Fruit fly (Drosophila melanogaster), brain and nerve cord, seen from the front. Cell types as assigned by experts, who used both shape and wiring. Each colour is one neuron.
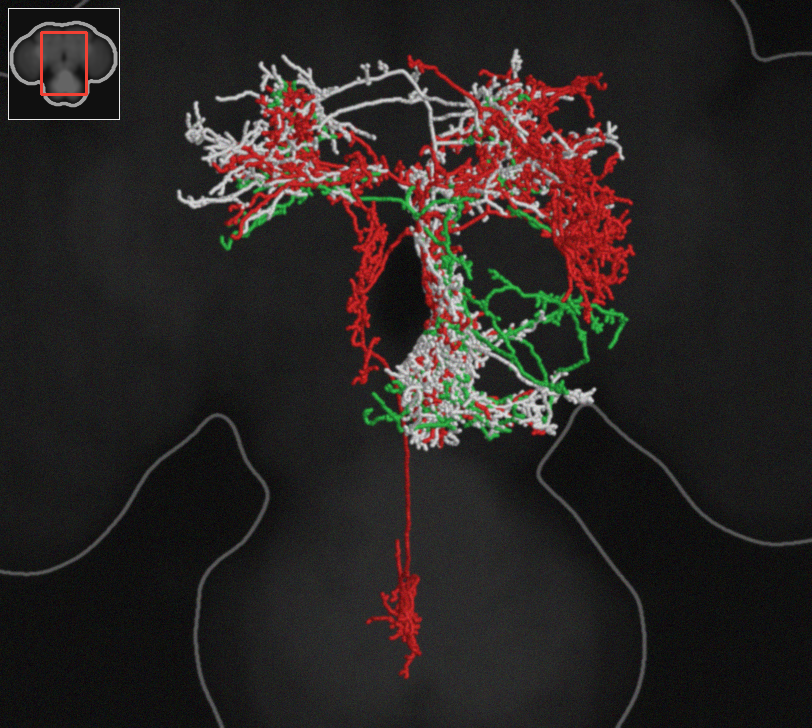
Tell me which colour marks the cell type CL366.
white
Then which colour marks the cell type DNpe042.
red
